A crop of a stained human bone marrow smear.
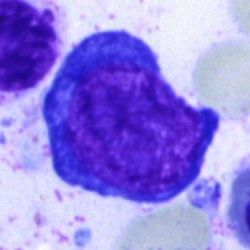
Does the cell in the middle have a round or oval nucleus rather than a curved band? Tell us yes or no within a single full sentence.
Yes, the nucleus is gathered into a single compact round or oval mass.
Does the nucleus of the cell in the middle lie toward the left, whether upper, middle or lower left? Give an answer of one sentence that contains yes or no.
No, the bulk of the cytoplasm is located to the left of the nucleus.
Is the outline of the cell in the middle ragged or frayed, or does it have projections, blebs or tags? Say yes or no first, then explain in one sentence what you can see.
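Yes. The cell outline is irregular, with uneven bulges and an angular corner on the right side.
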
